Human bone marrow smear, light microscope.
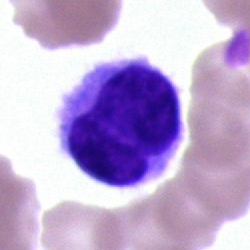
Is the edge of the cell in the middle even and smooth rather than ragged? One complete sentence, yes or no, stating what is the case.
No, the border of this cell is rough instead of smooth.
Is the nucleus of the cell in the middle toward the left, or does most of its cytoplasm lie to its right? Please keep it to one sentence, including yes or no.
No, the nucleus of this cell lies toward the right instead.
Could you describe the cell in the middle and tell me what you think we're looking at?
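The nucleus takes up most of this cell, leaving only a narrow rim of pale blue-violet cytoplasm. A crease crosses the nucleus, dividing it into two portions, and its chromatin stains dark purple and appears dense. The cell is a hairy cell.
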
